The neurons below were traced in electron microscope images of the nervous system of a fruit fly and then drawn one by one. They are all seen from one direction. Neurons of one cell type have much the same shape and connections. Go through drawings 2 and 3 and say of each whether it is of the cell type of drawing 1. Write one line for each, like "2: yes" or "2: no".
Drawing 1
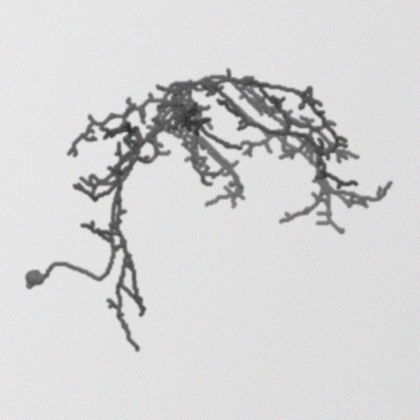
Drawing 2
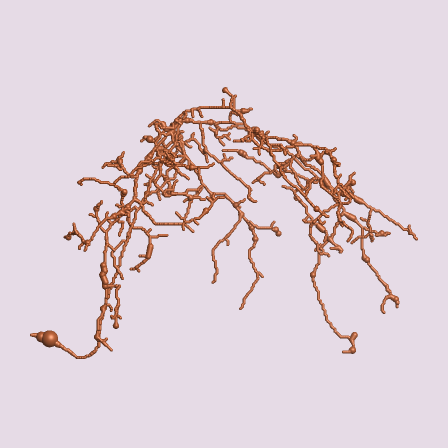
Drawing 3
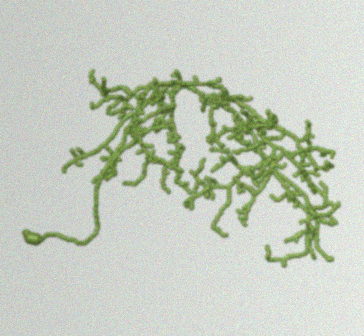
2: yes
3: no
